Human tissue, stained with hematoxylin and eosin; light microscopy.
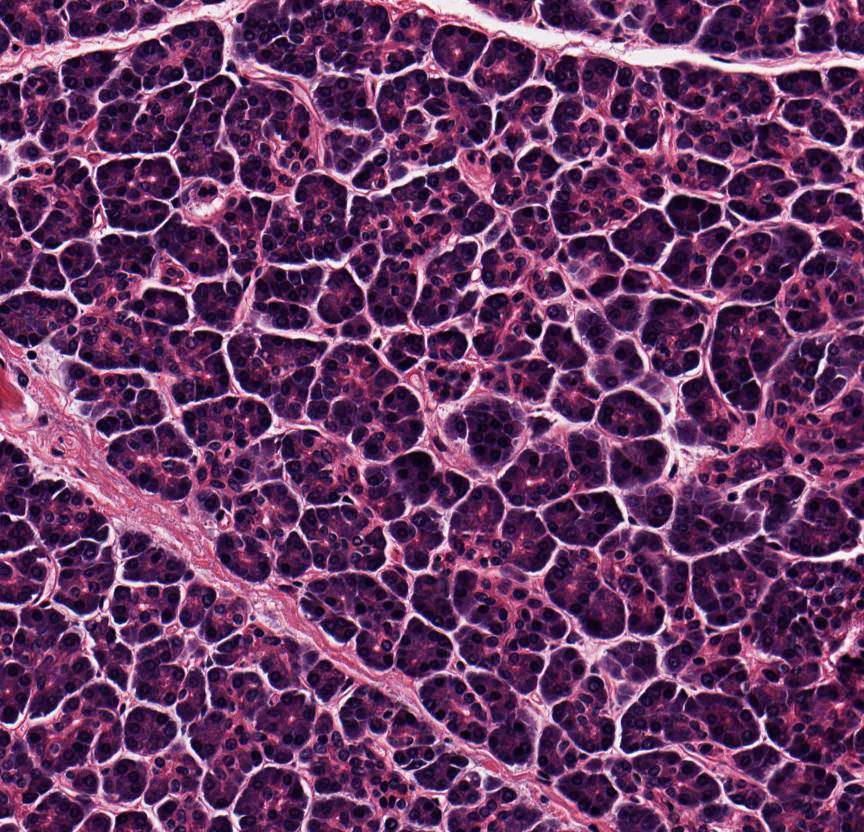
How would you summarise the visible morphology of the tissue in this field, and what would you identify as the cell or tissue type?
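Almost the whole field is taken up by small, rounded, closely packed acini. The acinar cell nuclei are round and dark, sitting toward the outer edge of each acinus, and many acini carry a small pinkish central spot. It's pancreas.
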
